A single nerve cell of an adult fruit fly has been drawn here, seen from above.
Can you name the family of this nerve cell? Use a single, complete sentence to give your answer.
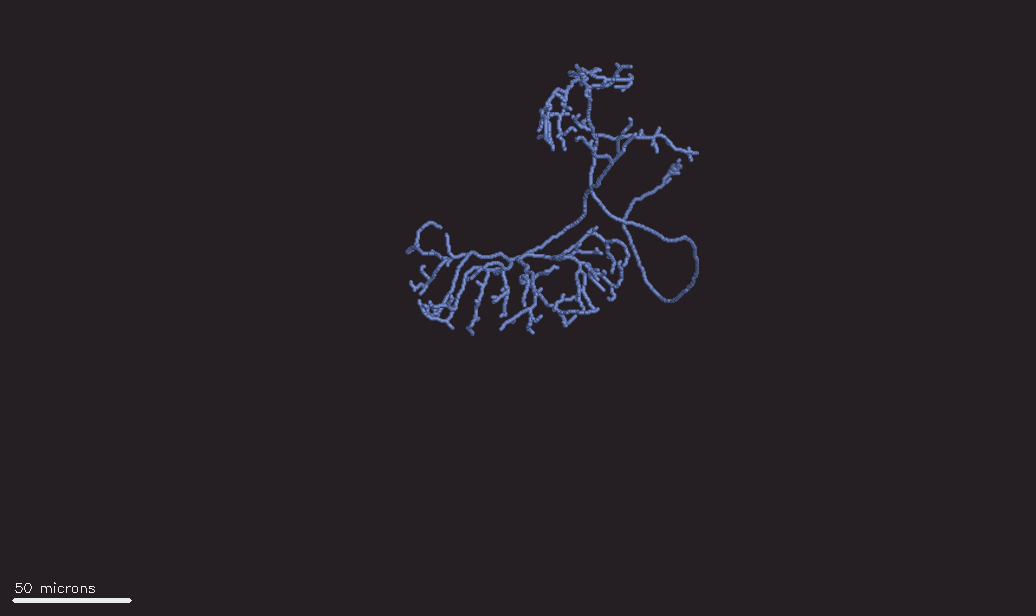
For this nerve cell, the family is hemilineage LALv1_dorsal.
